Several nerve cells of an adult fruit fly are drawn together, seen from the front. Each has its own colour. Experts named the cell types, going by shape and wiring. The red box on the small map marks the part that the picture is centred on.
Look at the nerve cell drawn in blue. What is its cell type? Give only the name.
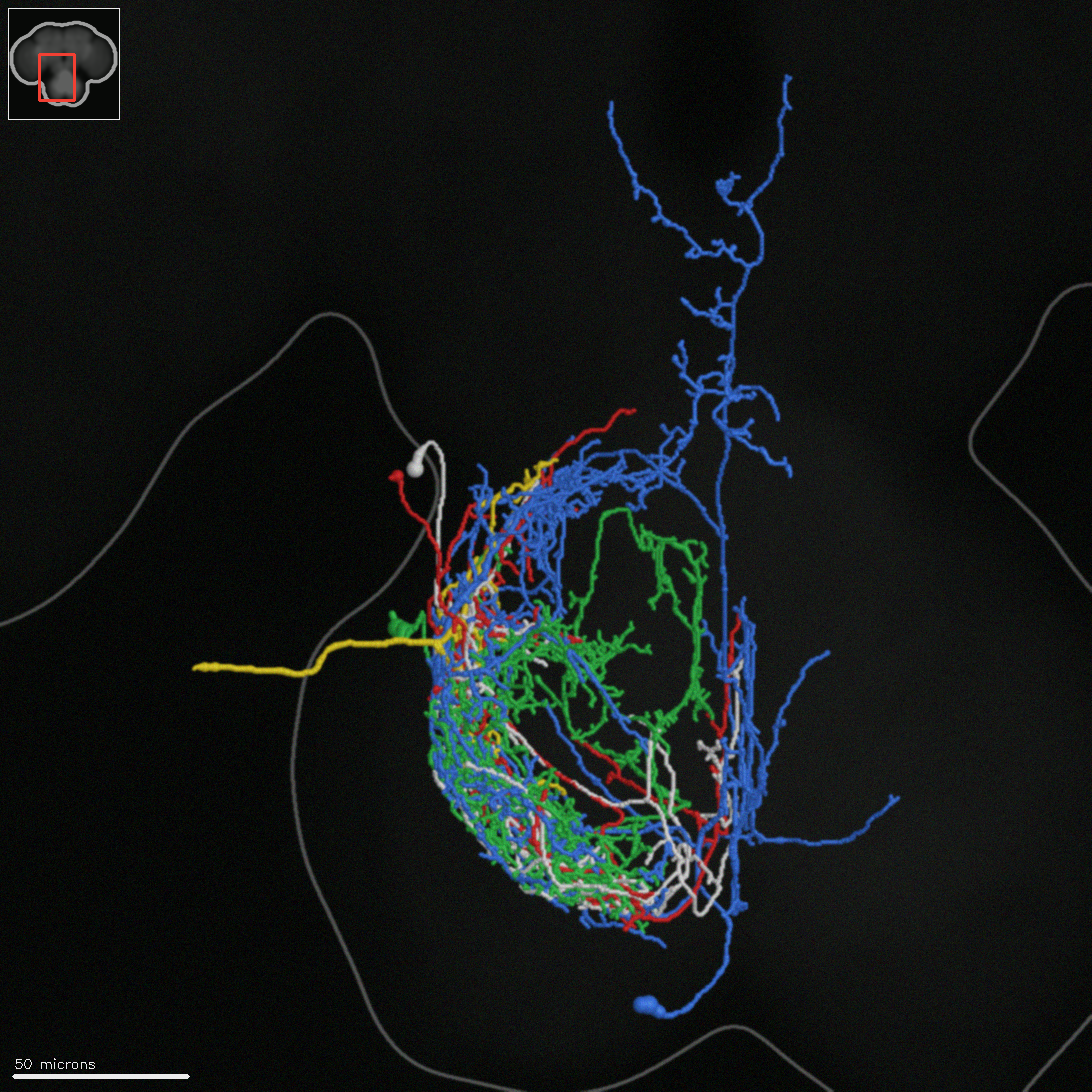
AN05B096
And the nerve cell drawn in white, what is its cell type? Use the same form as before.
IN17A090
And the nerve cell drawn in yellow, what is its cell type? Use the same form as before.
SNpp09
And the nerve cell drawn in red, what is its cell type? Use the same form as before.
IN17A093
